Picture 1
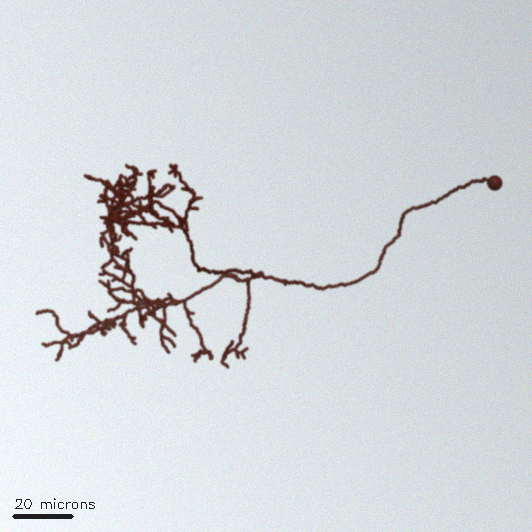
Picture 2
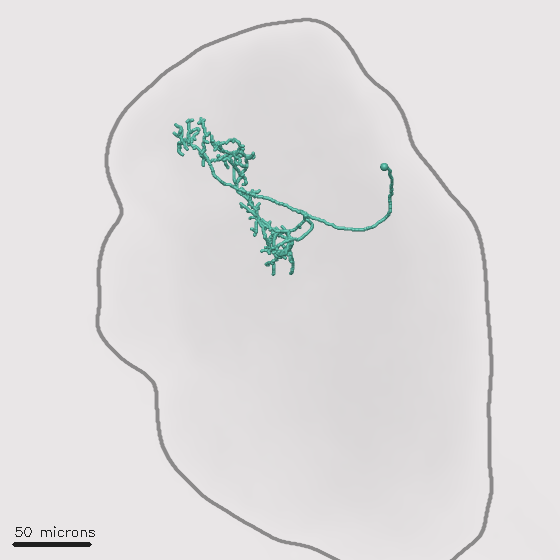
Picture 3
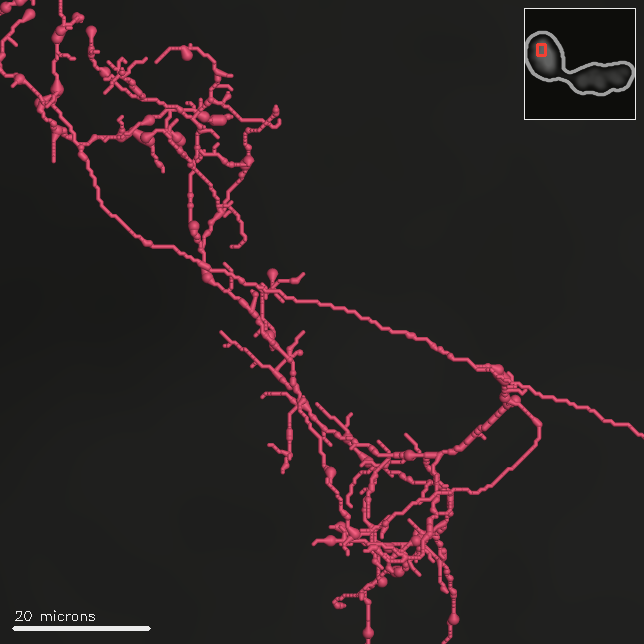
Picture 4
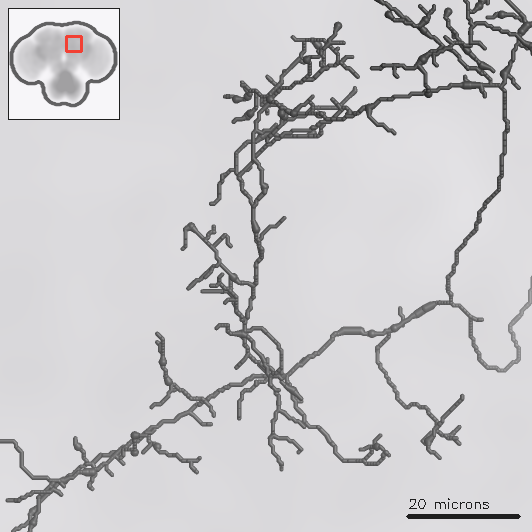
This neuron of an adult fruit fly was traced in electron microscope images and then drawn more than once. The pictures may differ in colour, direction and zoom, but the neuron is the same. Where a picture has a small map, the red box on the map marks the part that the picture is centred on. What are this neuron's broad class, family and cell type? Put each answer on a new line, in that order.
central-brain intrinsic neuron
hemilineage DL1_ventral
AOTU062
